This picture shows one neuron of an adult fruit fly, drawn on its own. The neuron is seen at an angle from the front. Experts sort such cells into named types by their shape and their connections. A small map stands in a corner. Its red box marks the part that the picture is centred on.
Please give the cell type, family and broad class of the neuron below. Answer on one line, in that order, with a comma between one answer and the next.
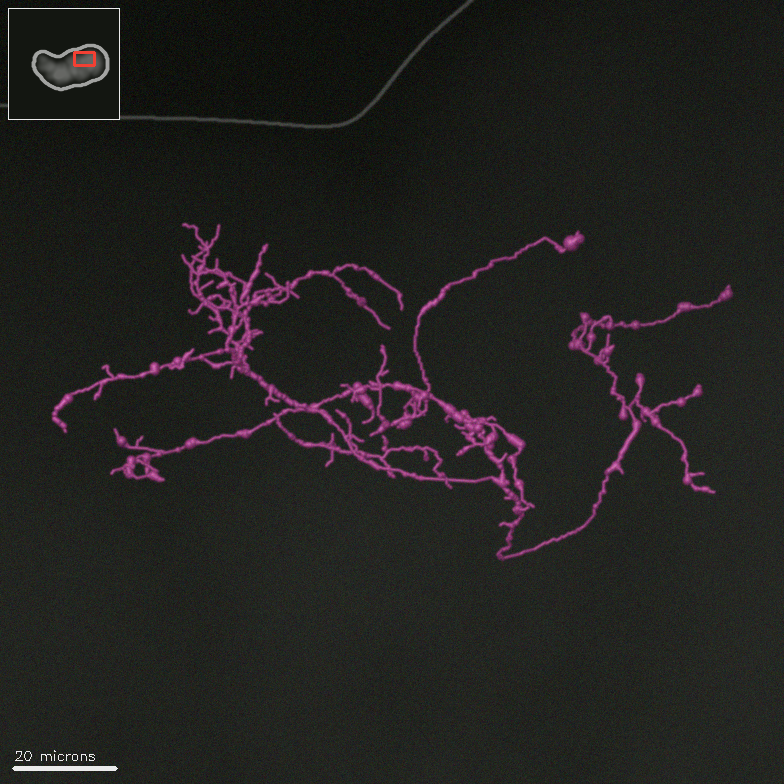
SMP133, hemilineage SMPad3, central-brain intrinsic neuron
